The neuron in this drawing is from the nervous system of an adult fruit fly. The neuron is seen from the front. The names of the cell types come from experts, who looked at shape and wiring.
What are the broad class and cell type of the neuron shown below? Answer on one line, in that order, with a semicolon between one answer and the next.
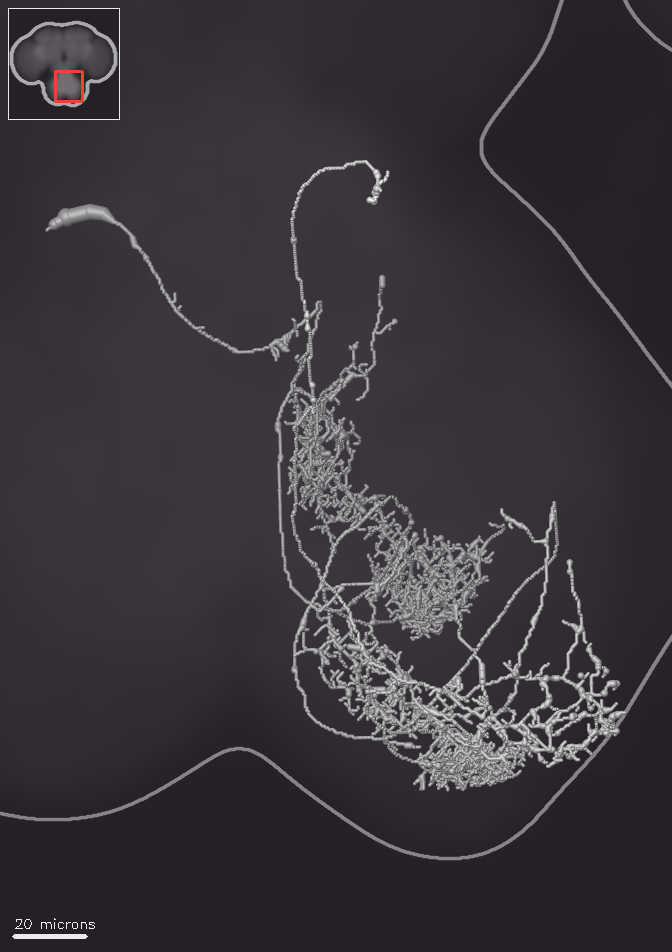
ascending neuron; ANXXX086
